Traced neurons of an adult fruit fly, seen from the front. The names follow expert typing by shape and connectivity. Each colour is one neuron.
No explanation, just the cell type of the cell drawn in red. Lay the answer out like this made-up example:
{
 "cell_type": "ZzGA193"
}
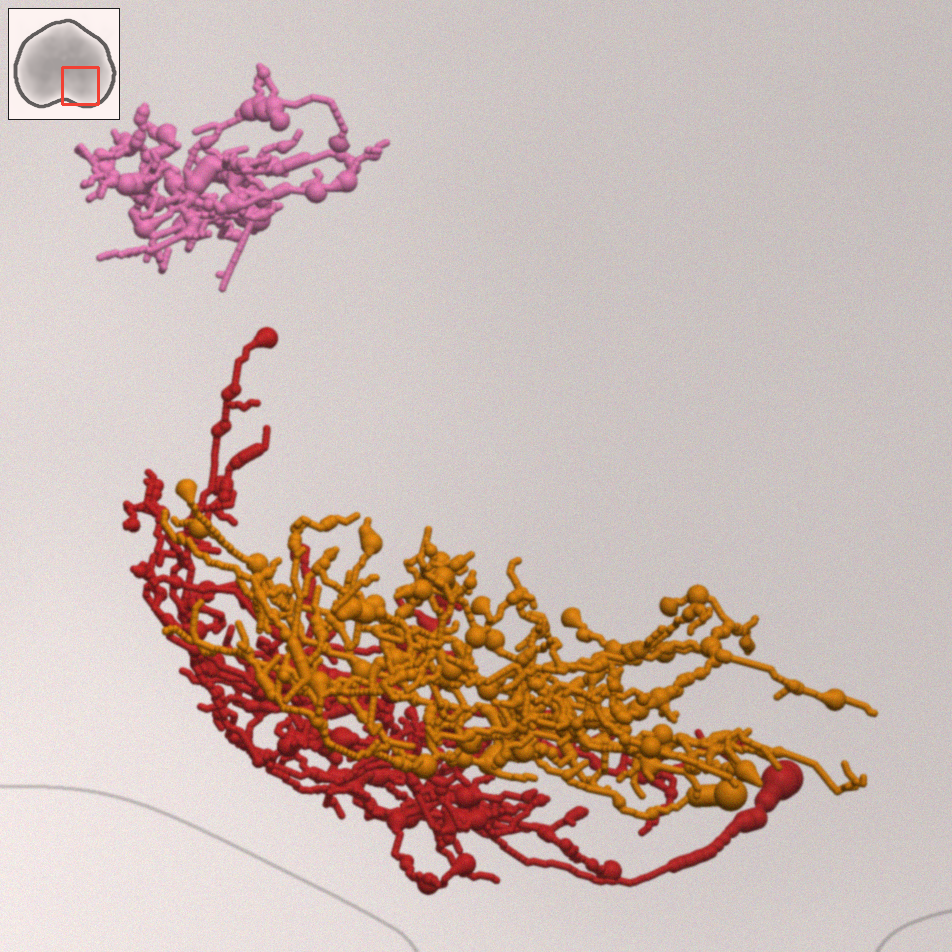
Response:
{
 "cell_type": "IN01B078"
}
